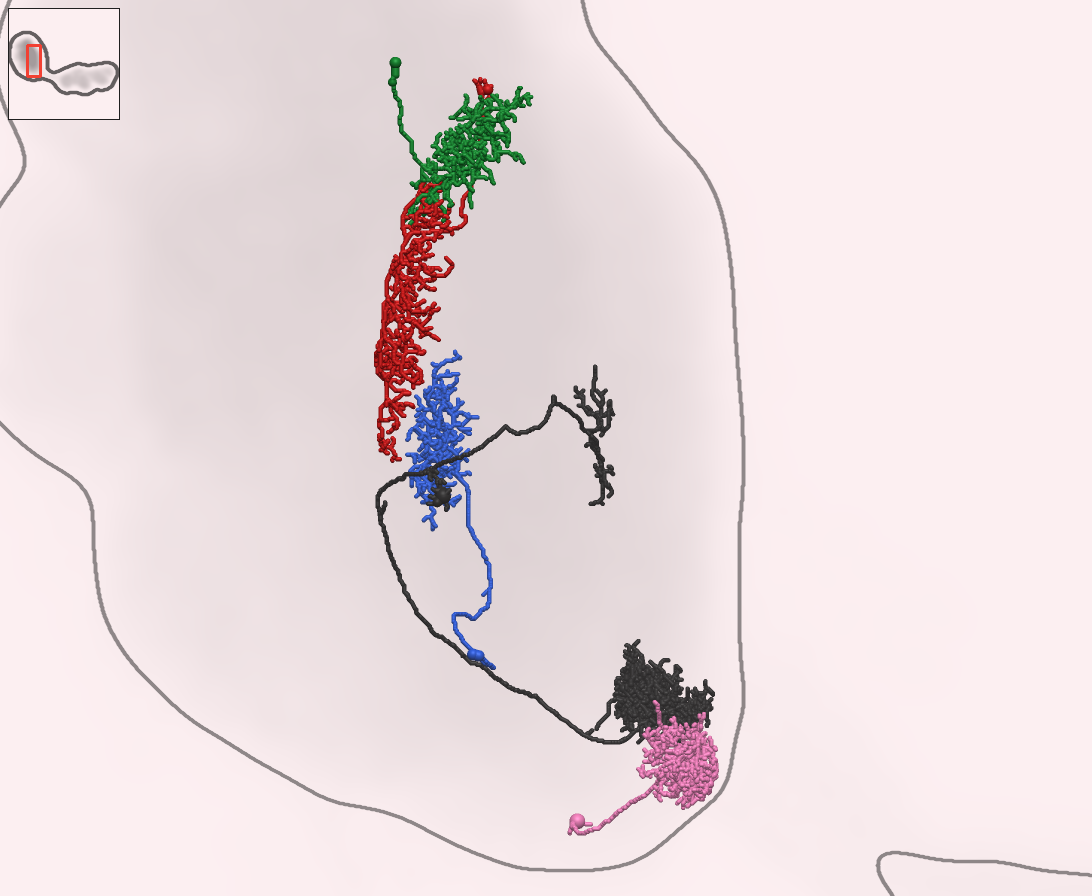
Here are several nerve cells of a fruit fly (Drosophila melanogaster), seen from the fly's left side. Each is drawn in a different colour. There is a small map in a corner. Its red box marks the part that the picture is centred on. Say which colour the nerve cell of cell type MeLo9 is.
black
